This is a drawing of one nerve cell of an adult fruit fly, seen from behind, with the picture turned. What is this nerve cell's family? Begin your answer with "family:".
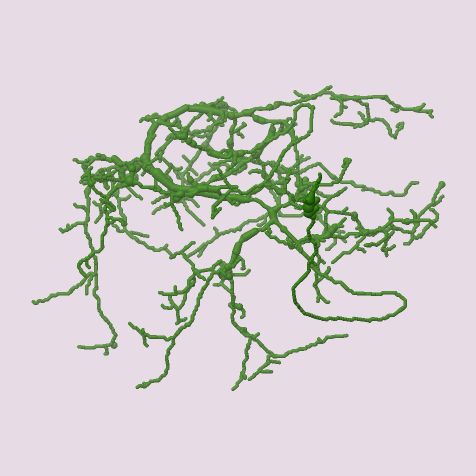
family: hemilineage 03A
